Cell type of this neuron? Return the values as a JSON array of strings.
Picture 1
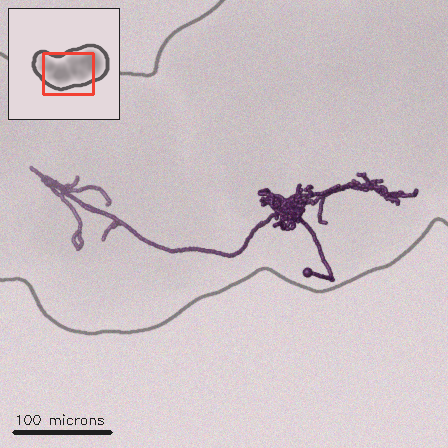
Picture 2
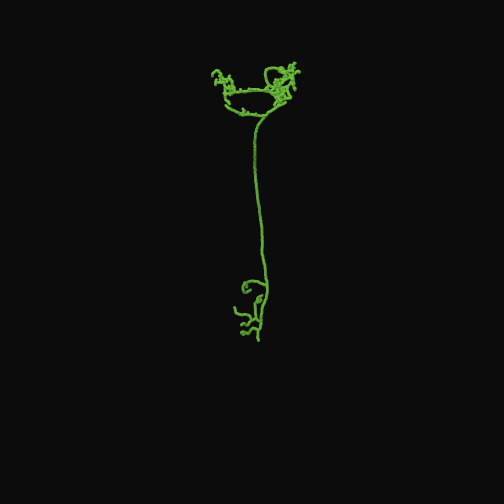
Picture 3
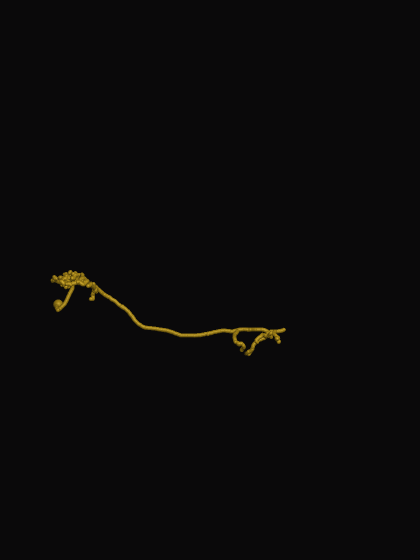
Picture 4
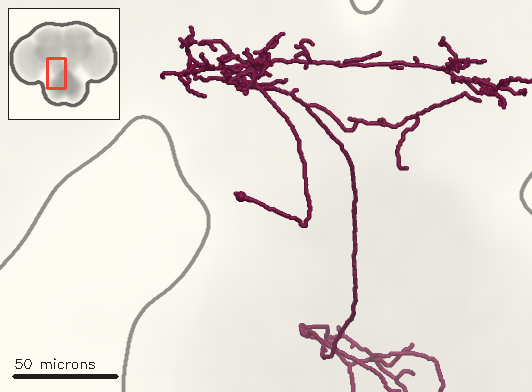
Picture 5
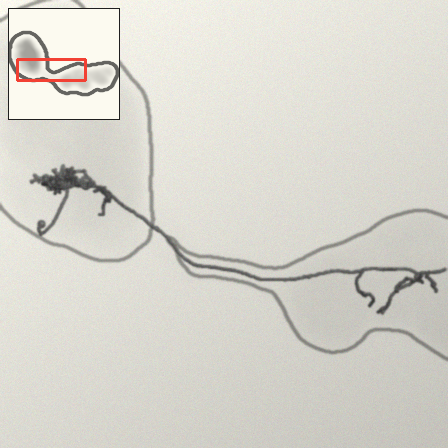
["DNg106"]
